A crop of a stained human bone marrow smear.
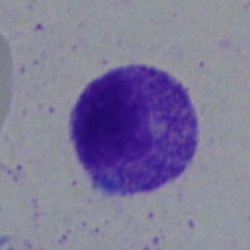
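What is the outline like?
Round, with a smooth edge.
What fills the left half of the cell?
A dense, almost featureless dark purple mass; a small pale patch lies in the right-centre.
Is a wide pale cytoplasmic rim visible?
No.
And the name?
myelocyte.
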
